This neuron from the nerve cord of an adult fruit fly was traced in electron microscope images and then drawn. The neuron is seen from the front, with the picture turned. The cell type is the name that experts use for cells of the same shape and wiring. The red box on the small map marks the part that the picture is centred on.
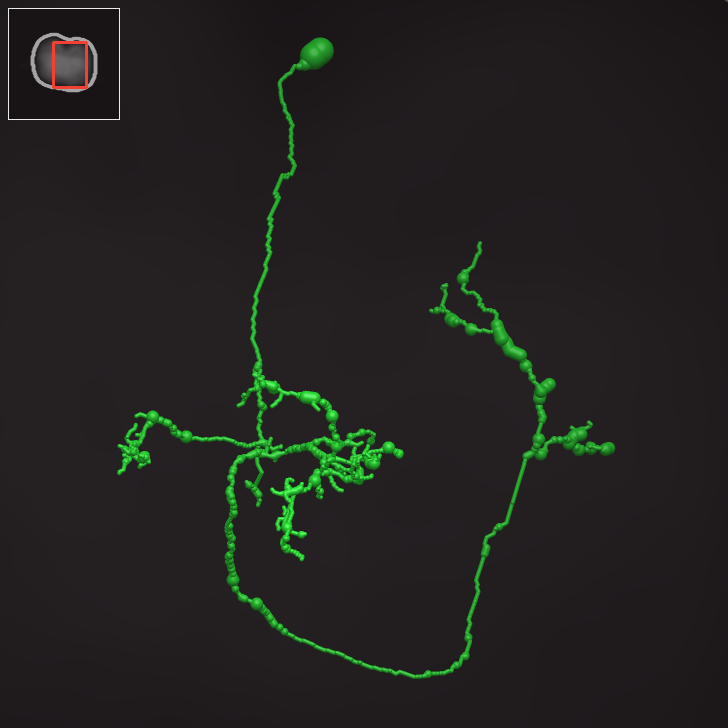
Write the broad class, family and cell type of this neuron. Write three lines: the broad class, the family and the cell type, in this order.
nerve-cord intrinsic neuron
hemilineage 02A
IN02A051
